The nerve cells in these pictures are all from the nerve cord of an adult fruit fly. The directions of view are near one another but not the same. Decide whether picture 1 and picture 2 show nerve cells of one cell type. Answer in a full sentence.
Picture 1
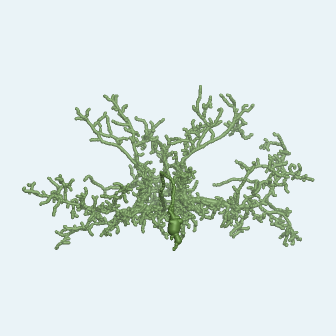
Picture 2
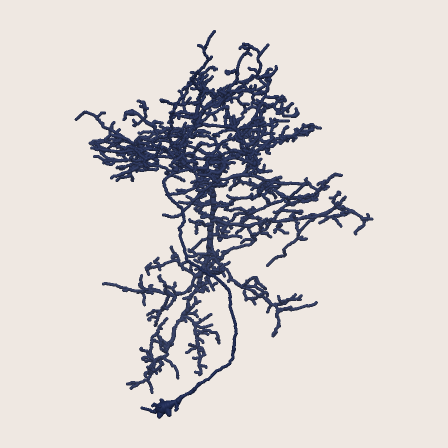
They are of the same cell type.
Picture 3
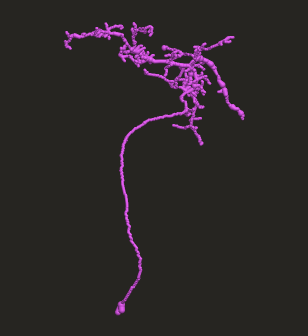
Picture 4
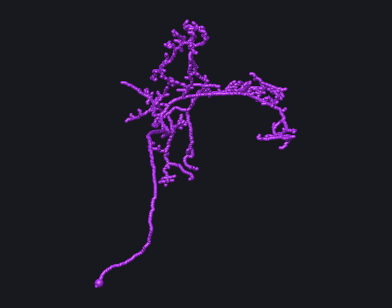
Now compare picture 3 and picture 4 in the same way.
They are of the same cell type.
